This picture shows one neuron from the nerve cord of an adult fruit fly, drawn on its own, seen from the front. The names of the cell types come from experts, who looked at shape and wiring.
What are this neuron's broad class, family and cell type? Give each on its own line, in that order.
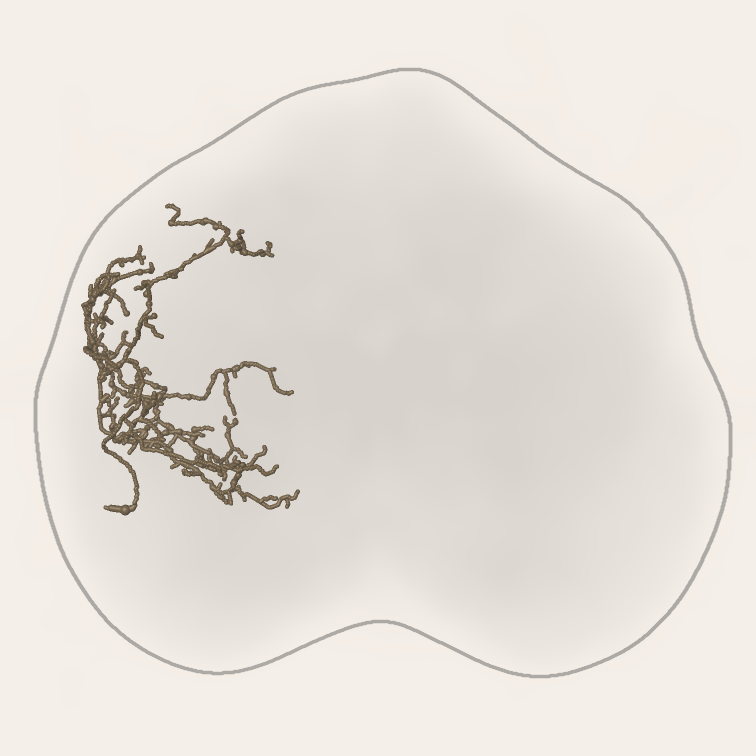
nerve-cord intrinsic neuron
hemilineage 16B
IN16B086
